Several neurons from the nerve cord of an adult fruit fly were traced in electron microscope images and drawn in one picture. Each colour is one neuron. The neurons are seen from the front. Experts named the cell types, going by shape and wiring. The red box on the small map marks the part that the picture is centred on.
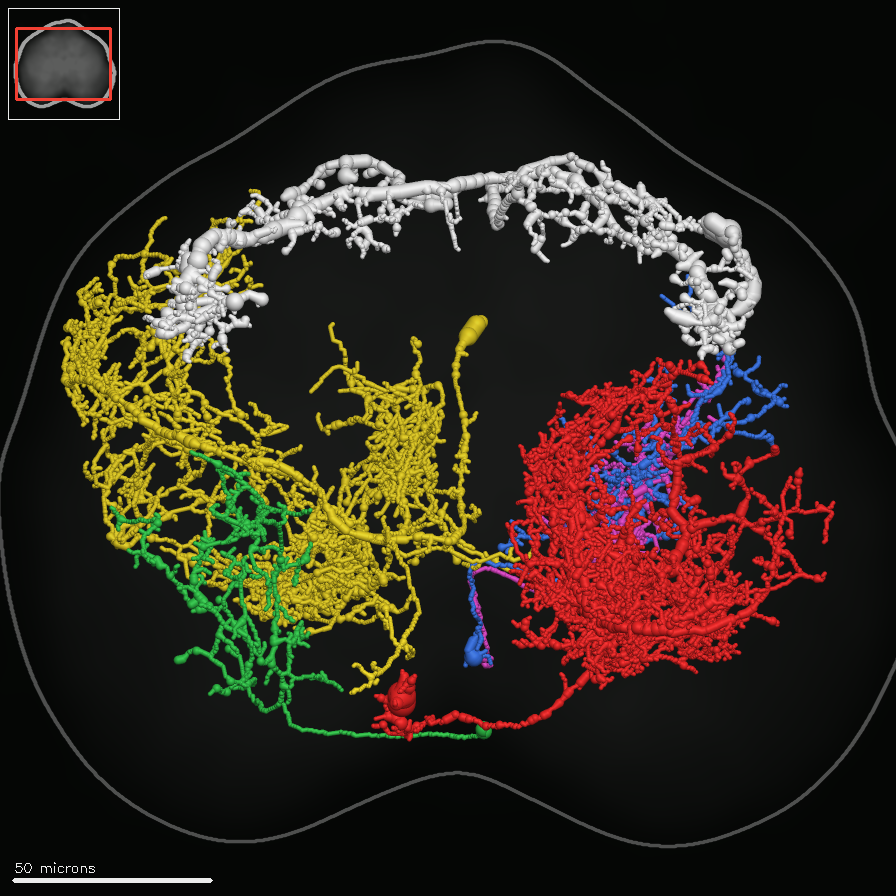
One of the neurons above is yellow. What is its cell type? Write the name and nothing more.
IN12B011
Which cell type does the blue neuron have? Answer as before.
IN14A039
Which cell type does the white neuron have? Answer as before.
IN11B001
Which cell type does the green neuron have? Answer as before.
IN14A044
